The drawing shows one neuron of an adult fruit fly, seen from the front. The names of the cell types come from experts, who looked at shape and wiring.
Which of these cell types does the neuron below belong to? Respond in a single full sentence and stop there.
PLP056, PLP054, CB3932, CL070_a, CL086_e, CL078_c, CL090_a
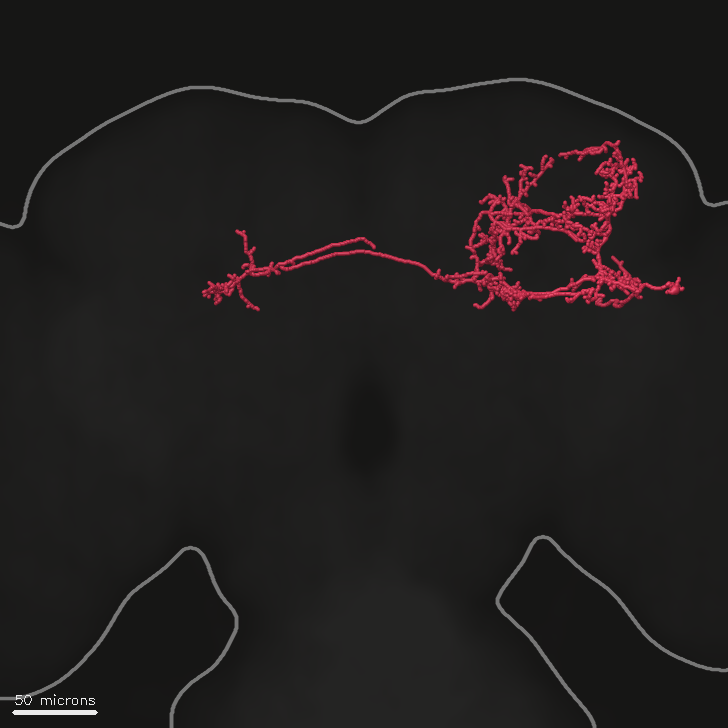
This neuron is included in the cell type CL070_a.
